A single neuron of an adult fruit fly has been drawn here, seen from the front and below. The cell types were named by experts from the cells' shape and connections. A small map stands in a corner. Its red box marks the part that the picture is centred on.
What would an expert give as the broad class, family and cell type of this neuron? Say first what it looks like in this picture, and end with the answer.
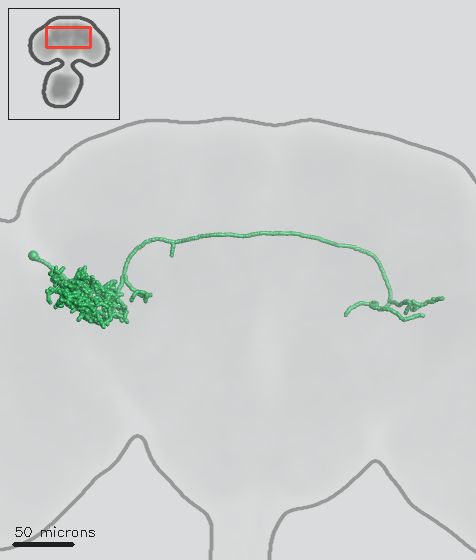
Its cell body lies on the left of the picture. By the scale bar it is about 350 microns wide in this view. Its broad class is central-brain intrinsic neuron. Its family is hemilineage VPNp&v1_posterior. Its cell type is PVLP109.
